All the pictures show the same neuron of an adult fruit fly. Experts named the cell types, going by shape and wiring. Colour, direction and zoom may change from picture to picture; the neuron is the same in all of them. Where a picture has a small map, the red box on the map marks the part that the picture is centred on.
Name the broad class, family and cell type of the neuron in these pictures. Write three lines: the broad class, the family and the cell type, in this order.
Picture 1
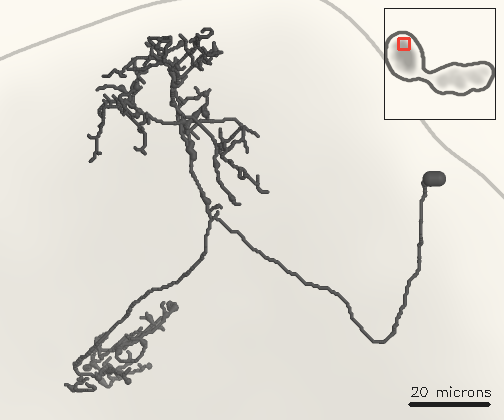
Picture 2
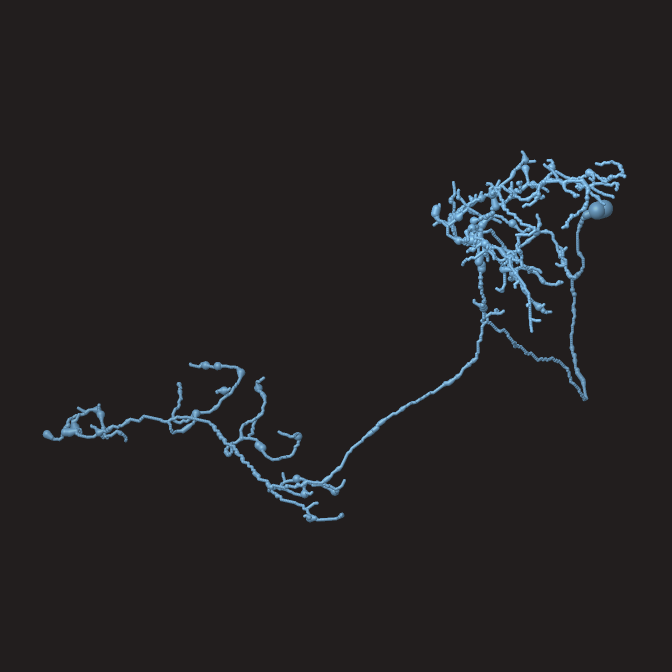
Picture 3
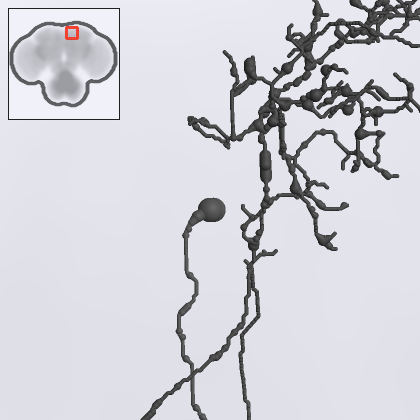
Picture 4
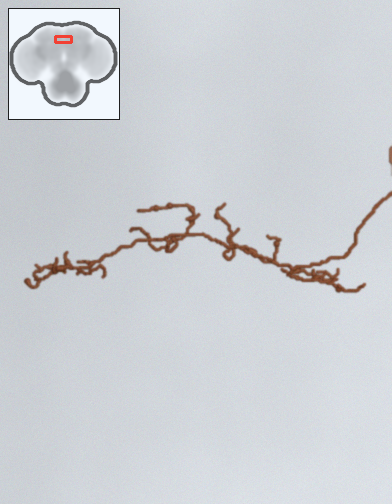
central-brain intrinsic neuron
hemilineage SIPp1
FB8F_a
